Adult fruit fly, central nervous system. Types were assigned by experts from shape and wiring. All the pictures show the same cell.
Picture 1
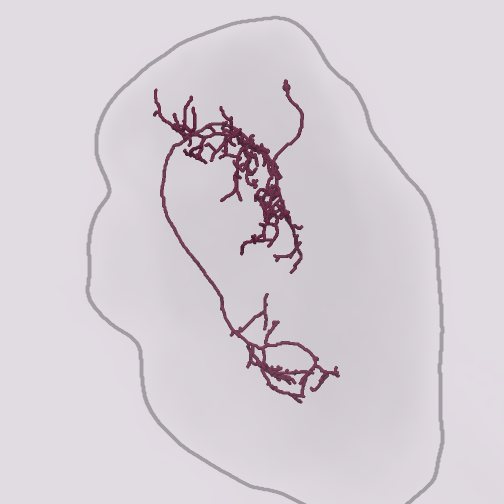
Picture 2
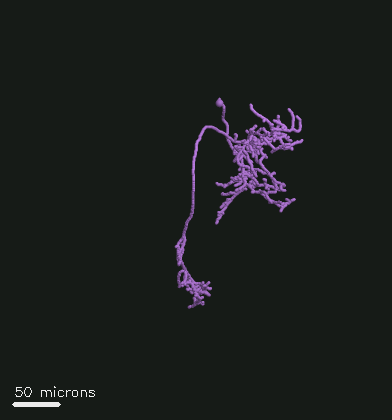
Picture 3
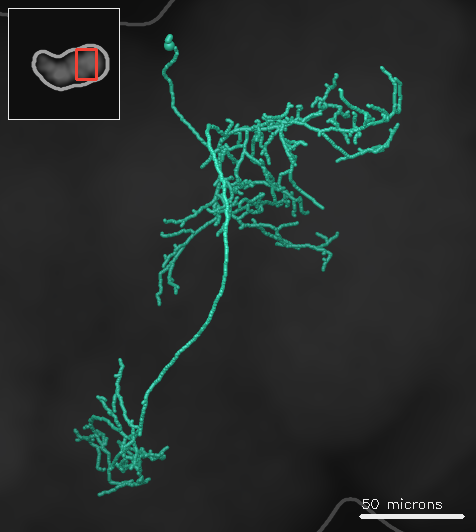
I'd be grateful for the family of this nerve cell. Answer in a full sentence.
The family is hemilineage SMPpm1.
